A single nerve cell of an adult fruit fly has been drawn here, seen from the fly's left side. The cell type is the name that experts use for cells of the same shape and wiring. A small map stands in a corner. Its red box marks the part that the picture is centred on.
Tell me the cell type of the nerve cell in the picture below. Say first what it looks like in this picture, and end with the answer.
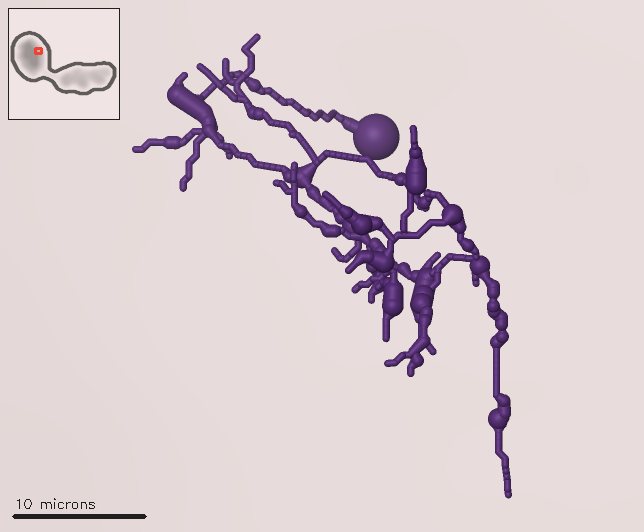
Its cell body lies at the top of the picture. From top to bottom in the picture it spans about 35 microns. This is an optic-lobe intrinsic neuron. It is of cell type Mi15.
